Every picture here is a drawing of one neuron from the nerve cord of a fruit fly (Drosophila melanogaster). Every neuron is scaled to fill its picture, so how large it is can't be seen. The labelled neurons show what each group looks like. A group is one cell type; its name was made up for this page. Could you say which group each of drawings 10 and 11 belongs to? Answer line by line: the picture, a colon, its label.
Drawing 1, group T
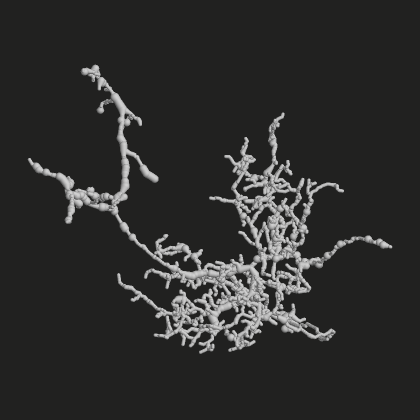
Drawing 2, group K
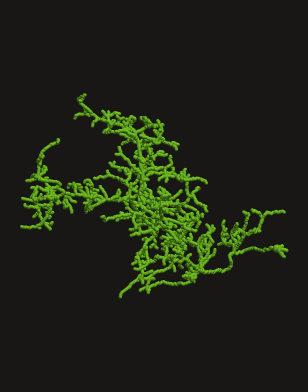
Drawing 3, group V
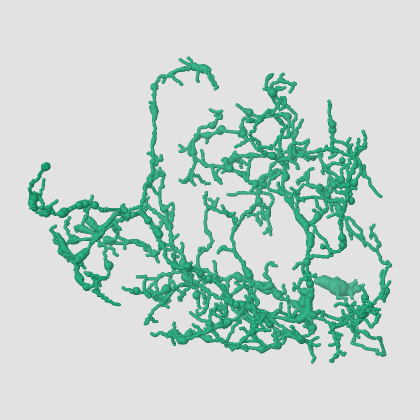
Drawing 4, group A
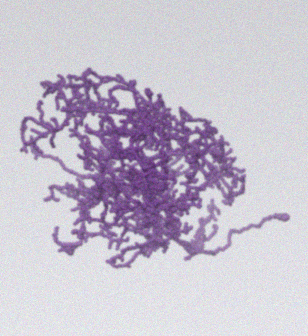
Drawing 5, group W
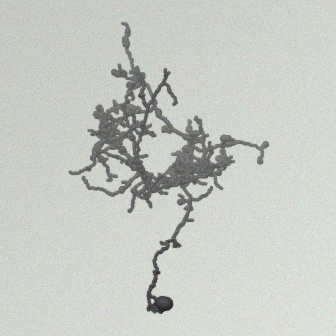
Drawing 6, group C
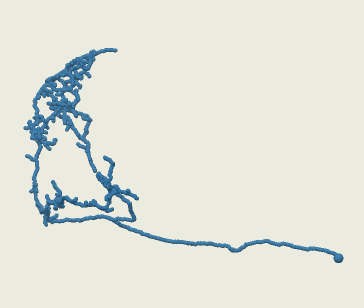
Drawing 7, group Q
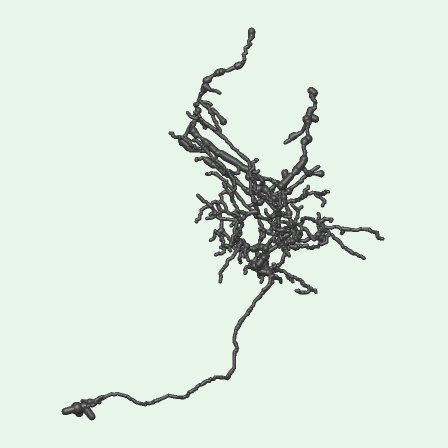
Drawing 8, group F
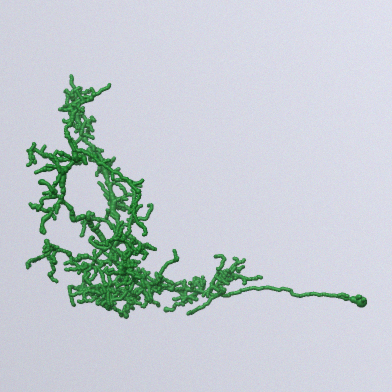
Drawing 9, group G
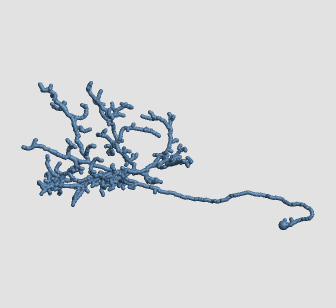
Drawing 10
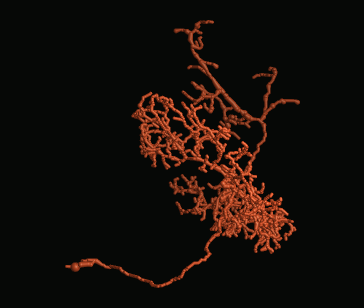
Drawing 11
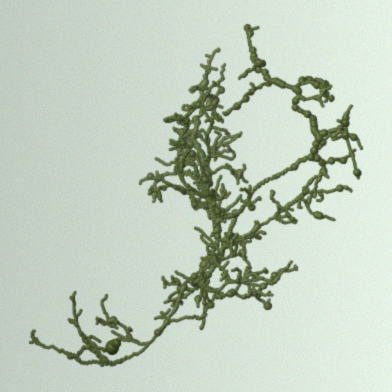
10: group V
11: group K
